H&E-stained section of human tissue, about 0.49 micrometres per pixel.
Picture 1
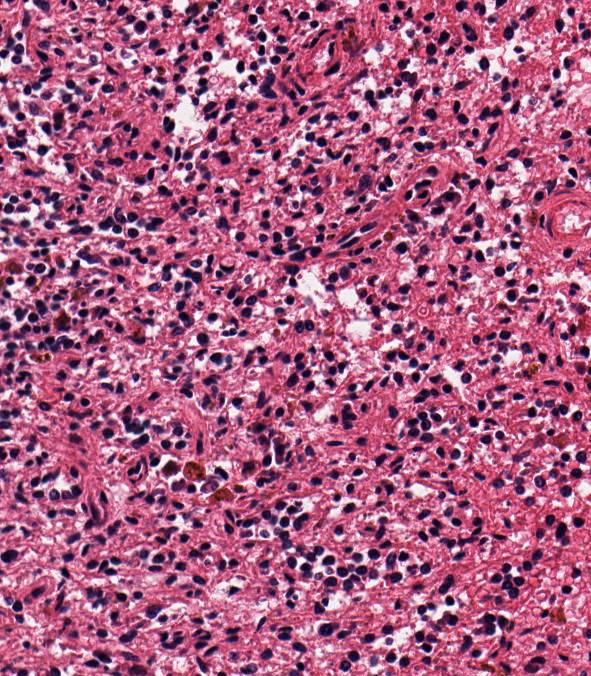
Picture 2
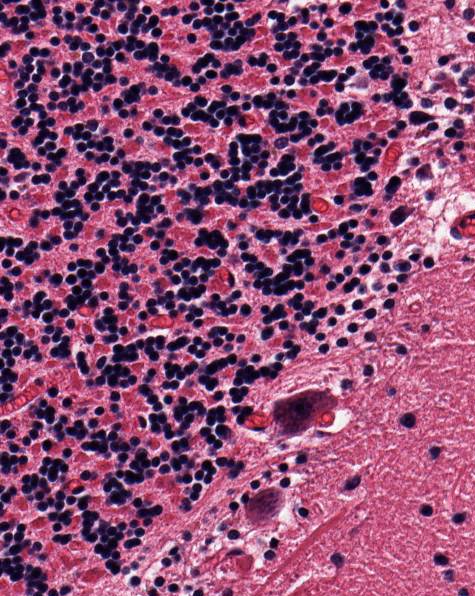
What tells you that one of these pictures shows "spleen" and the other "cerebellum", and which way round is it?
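Picture 1: spleen. Picture 2: cerebellum. Spleen field: small round dark nuclei predominate, evenly spread. Coarse golden-brown granular pigment in clumps within scattered cells throughout. Elongated spindle-shaped cells in short wavy strands between the round cells. No fat cells. Cerebellum field: two zones instead of one even spread. Upper left and most of left side densely cellular, with tightly packed small round very dark nuclei, almost no visible cytoplasm, and small nucleus-free pink patches among the clusters. Lower right pale and sparsely cellular, a finely fibrillar pink neuropil with scattered small dark nuclei.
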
